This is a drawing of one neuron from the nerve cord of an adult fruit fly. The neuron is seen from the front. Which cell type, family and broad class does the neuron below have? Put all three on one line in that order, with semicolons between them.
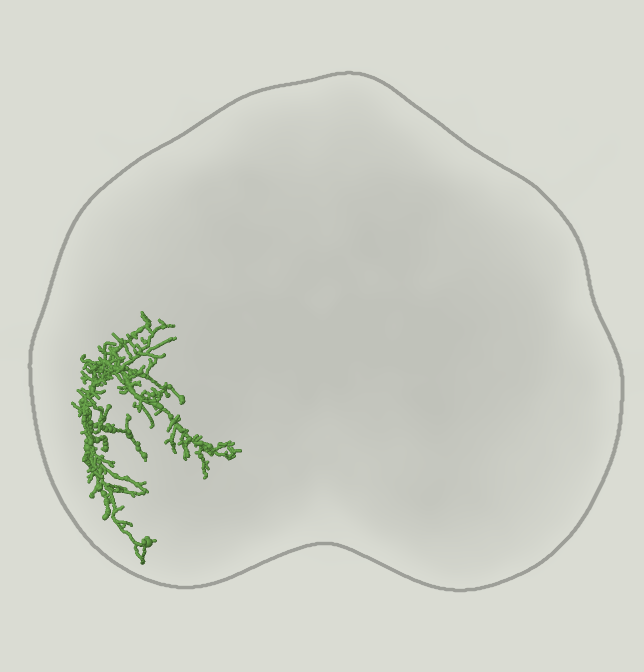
IN13A034; hemilineage 13A; nerve-cord intrinsic neuron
